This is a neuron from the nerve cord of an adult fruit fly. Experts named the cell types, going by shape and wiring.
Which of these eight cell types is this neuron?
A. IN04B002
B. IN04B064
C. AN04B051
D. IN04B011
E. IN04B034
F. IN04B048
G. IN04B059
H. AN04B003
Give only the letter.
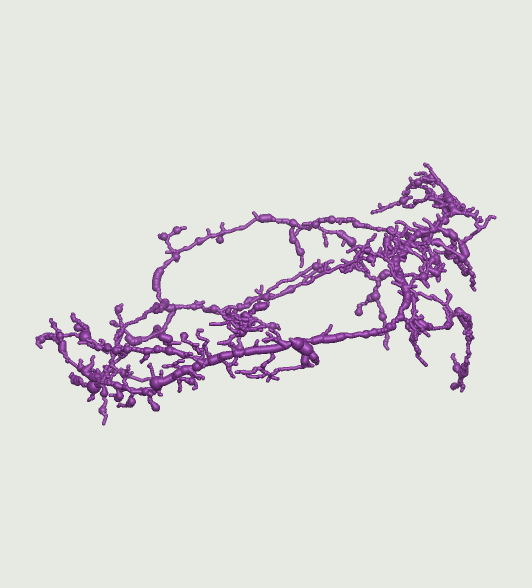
E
